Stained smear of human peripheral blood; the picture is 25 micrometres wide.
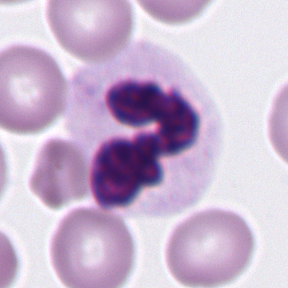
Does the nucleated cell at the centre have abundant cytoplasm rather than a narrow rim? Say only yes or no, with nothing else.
Yes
